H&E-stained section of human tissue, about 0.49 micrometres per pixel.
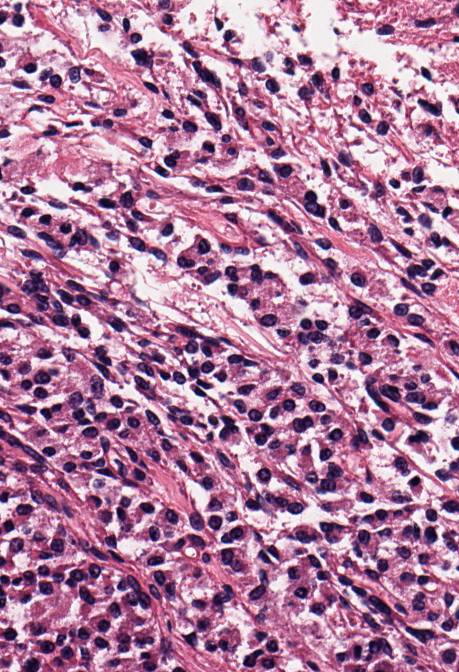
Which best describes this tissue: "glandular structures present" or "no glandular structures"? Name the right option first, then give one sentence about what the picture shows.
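No glandular structures. No glands, tubules or lumens are formed by the cells anywhere in the field.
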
